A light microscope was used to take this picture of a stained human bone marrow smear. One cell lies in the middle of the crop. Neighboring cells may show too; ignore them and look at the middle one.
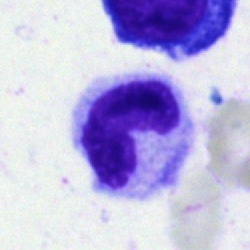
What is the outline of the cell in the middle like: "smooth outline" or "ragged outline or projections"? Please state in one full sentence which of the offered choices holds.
There is a smooth outline around this cell, free of projections.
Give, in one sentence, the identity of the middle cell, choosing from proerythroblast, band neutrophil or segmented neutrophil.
The cell featured at the centre of this crop is a band neutrophil.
